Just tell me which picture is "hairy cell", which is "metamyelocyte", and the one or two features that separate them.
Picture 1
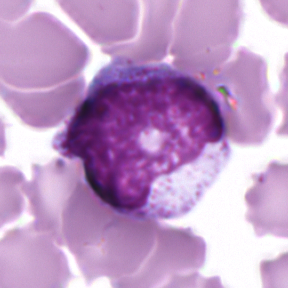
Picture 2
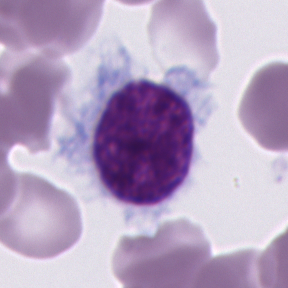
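First, identity: picture 1 is the metamyelocyte, picture 2 the hairy cell. Second, outline: the metamyelocyte is roughly round with a slightly uneven edge, whereas the hairy cell's outer border is ragged and irregular all the way around. Third, nucleus: in the metamyelocyte, the border facing the cytoplasm at the lower right is concave and indented, and a single round pale area lies near the nuclear centre. In the hairy cell, the chromatin stains dark purple and is moderately condensed with a slightly clumped texture, and no nucleoli are visible. Fourth, cytoplasm: the metamyelocyte's is very pale, almost colourless, with fine pinkish-purple granules scattered through it, while the hairy cell has a moderate rim of very pale, greyish-blue cytoplasm showing no distinct granules.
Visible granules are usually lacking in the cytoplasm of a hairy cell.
Fifth, surroundings: a small green-and-red fleck lies just outside the metamyelocyte at the upper right, and red cells lie close around the hairy cell without overlapping it.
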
